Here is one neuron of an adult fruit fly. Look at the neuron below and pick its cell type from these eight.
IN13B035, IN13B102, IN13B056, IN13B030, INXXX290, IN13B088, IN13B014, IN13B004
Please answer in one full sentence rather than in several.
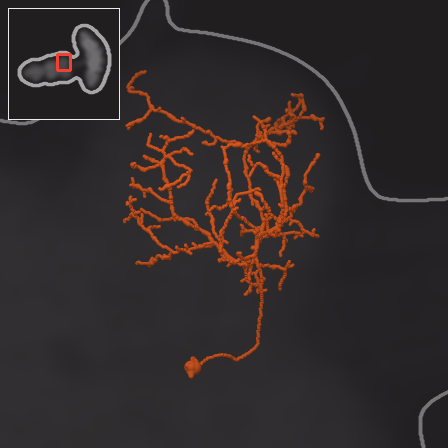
Belonging to the cell type IN13B030 is this neuron.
